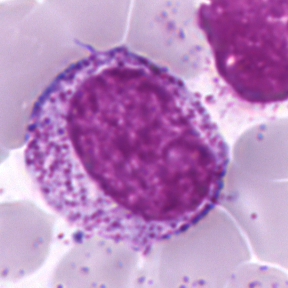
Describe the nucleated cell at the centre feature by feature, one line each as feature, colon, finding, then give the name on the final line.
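Cytoplasm: pale pinkish-lilac between granules
Granules: many, dark purple, filling cytoplasm
Distribution: most crowded along outer edge
Edge: small thin spike at upper left
Name: myelocyte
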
